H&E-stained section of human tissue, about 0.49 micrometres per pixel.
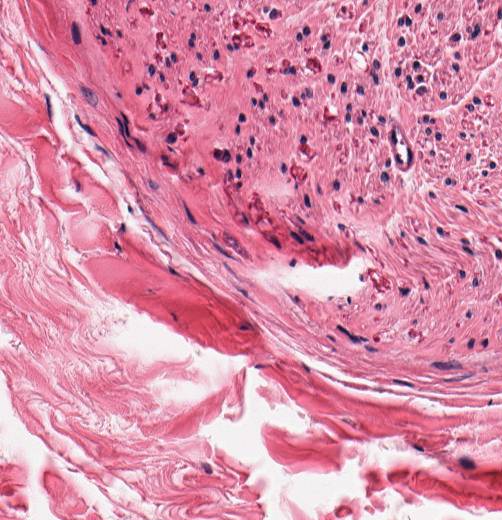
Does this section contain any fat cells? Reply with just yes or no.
No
